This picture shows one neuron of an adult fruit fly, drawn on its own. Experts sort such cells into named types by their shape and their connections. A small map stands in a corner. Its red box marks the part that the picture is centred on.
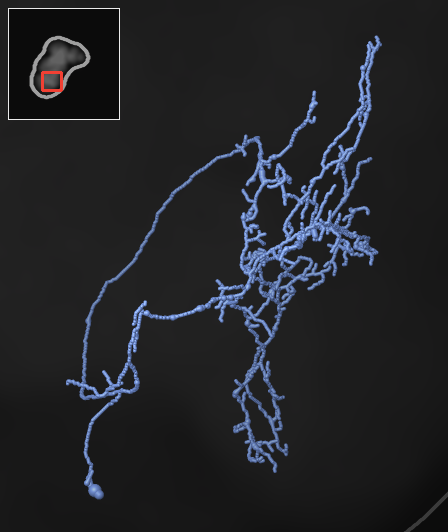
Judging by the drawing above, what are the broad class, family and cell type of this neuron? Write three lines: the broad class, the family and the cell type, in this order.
central-brain intrinsic neuron
hemilineage SLPav1_medial
CL104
